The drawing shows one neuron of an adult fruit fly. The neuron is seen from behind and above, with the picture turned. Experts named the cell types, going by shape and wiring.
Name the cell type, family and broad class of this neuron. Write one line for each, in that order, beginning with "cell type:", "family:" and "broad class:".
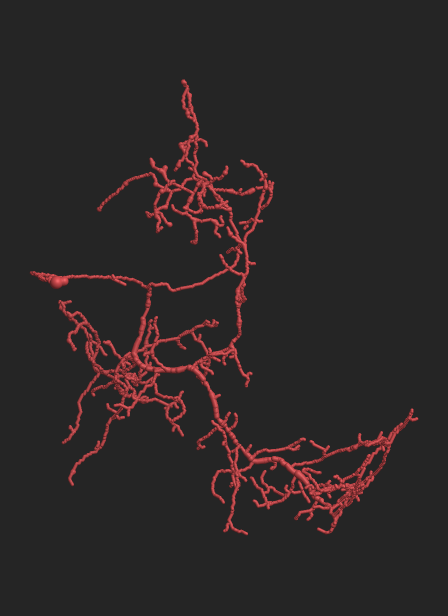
cell type: AVLP521
family: hemilineage DL1_ventral
broad class: central-brain intrinsic neuron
